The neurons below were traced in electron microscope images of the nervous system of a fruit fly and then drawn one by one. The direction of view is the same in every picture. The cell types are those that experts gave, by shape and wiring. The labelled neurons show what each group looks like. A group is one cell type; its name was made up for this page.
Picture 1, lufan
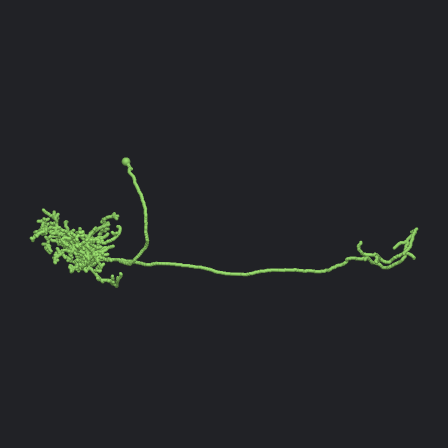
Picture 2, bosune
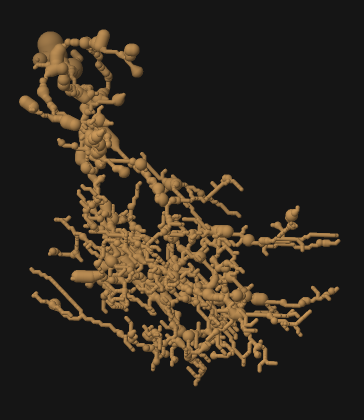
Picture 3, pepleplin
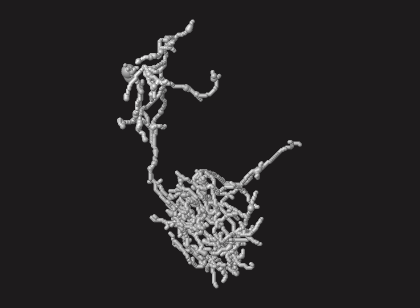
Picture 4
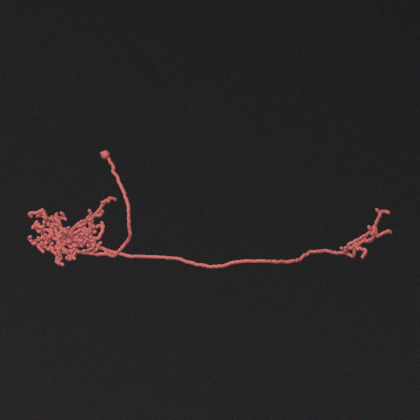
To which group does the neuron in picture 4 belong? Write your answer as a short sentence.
It belongs to lufan.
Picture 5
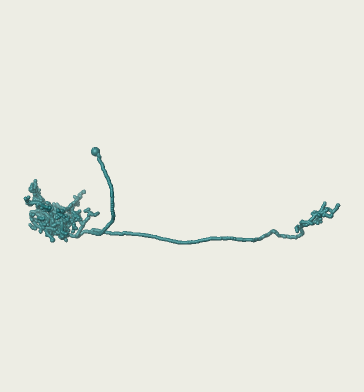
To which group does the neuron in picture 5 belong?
It belongs to lufan.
